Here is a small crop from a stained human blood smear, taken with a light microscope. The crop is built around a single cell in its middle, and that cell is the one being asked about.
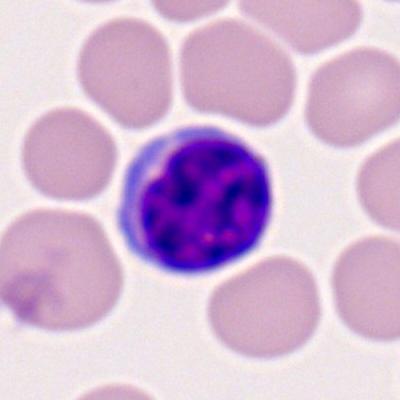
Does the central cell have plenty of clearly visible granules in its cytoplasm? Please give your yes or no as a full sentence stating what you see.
No, the cytoplasm does not hold many granules; none are visible in it.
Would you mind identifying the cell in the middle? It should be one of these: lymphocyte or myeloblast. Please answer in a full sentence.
The centrally placed cell is classified as a lymphocyte.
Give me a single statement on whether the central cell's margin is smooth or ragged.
The border of this cell runs smooth and free of any projections.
